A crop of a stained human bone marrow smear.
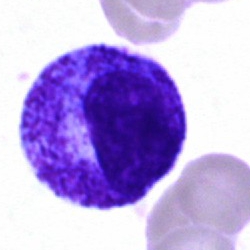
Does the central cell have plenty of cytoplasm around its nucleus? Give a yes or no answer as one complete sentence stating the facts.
Yes, there is a wide area of cytoplasm around the nucleus.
